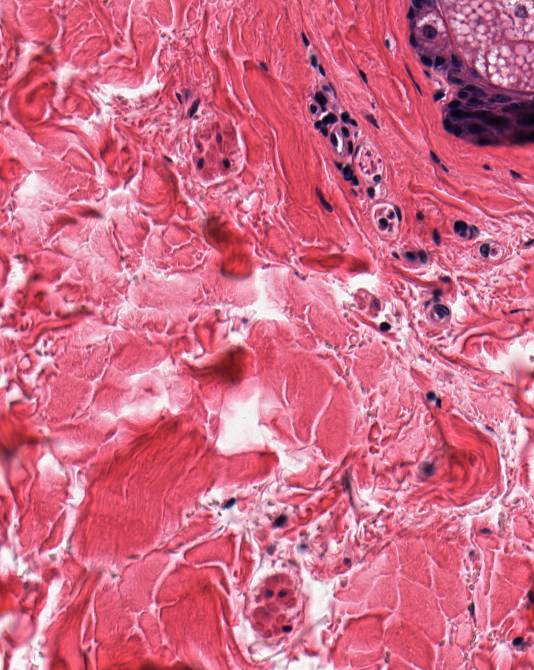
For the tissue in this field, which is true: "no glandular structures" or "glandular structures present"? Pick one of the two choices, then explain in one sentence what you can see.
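Glandular structures present. In the top right corner lies part of a gland lobule of cells with pale, bubbly cytoplasm, edged by a darker basophilic rim of small cells.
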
